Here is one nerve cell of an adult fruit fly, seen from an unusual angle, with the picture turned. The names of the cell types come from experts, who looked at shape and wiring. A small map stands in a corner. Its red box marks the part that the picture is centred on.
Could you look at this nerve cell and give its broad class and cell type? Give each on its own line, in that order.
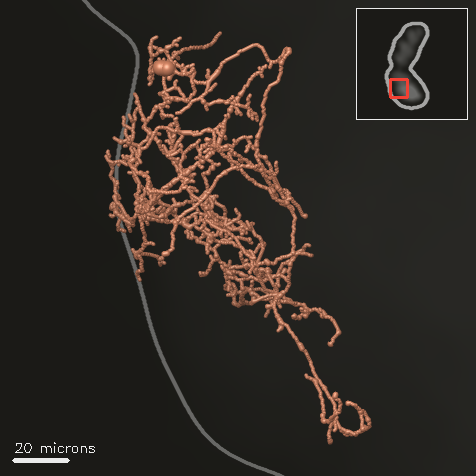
central-brain intrinsic neuron
GNG280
